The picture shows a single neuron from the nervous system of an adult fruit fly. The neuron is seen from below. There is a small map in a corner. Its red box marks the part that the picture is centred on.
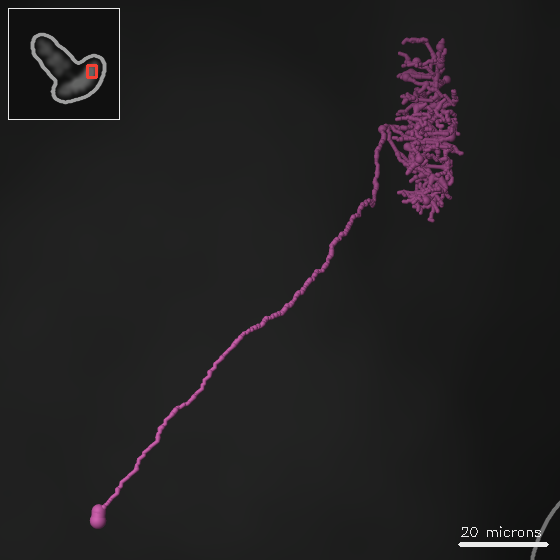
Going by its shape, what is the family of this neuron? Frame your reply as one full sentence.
The neuron sits within family Pm.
